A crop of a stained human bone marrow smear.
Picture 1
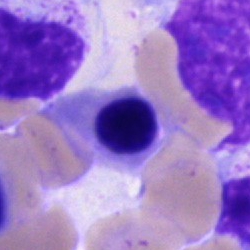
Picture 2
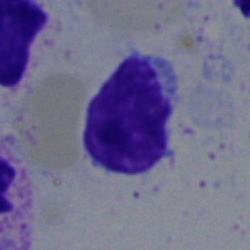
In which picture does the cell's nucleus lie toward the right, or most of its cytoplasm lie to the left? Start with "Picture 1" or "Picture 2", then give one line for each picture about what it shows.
Picture 1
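In picture 1: The rim of cytoplasm is broader on the left side of the nucleus than on the right.
In picture 2: The cytoplasm is most visible at the upper right of the nucleus.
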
